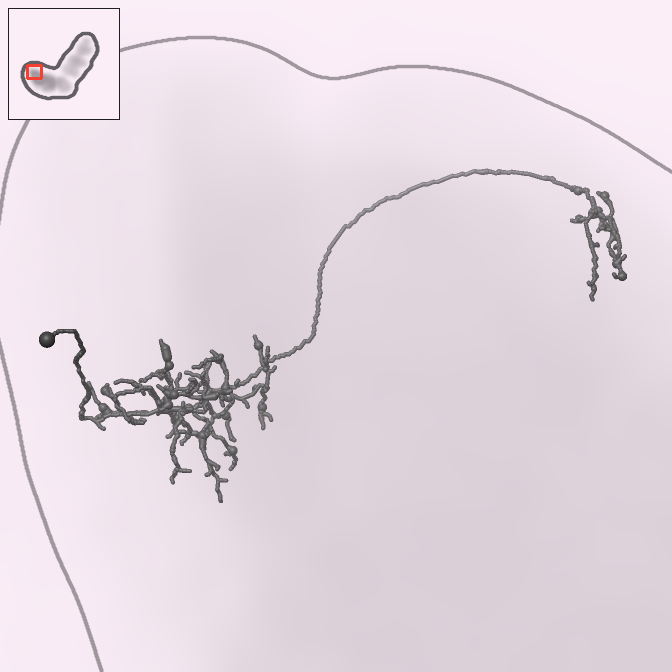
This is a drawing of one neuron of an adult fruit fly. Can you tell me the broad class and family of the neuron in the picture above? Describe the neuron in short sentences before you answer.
The cell body can be seen on the left of the picture. Dozens of branch ends can be seen. Its broad class is optic-lobe intrinsic neuron. The family is Tm.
